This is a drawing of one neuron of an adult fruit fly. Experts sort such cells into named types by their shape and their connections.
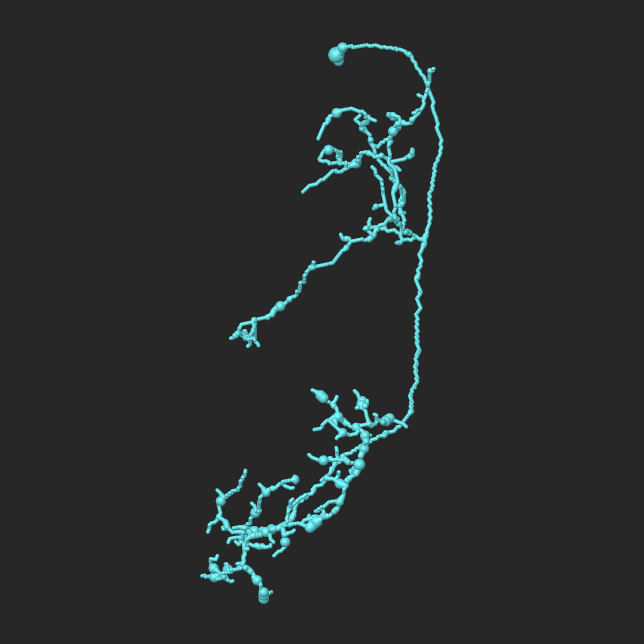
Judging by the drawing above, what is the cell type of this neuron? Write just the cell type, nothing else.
AOTU060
